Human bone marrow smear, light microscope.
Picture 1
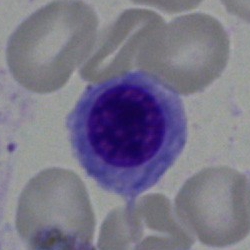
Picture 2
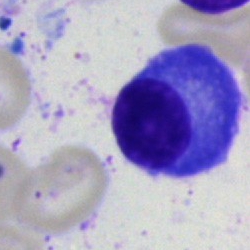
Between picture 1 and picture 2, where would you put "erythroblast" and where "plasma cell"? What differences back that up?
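Picture 1 shows an erythroblast, and picture 2 a plasma cell. In the erythroblast a rim of blue cytoplasm surrounds the nucleus on every side, whereas in the plasma cell the nucleus sits off-centre, toward the left.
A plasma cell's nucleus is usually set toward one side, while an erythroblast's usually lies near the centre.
The plasma cell's cytoplasm is abundant and deep blue.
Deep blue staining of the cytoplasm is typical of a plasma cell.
Just to the right of its nucleus lies a paler area.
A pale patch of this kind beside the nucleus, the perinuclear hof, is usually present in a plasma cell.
The chromatin is dark purple and clumped with paler spots in the erythroblast, dark and dense in the plasma cell. Neither cell shows distinct granules, and the erythroblast has no vacuoles either.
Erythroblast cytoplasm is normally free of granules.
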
